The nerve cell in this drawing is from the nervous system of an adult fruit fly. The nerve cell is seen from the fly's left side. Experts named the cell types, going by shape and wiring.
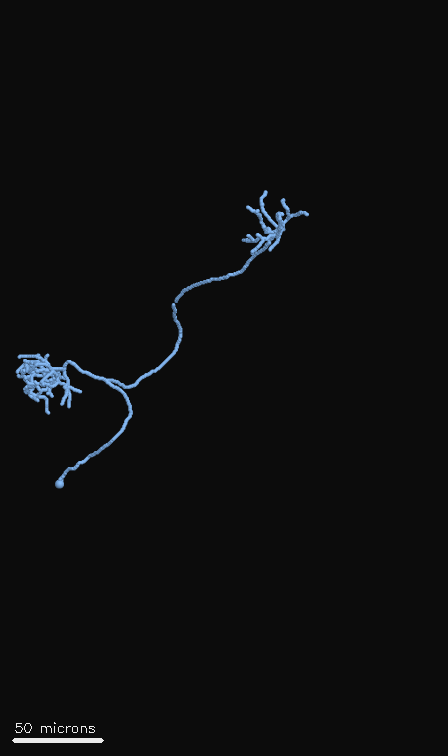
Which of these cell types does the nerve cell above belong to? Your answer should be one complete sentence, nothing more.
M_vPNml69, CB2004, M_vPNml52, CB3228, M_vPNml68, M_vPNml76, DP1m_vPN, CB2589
It is as M_vPNml68 that this nerve cell is typed.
